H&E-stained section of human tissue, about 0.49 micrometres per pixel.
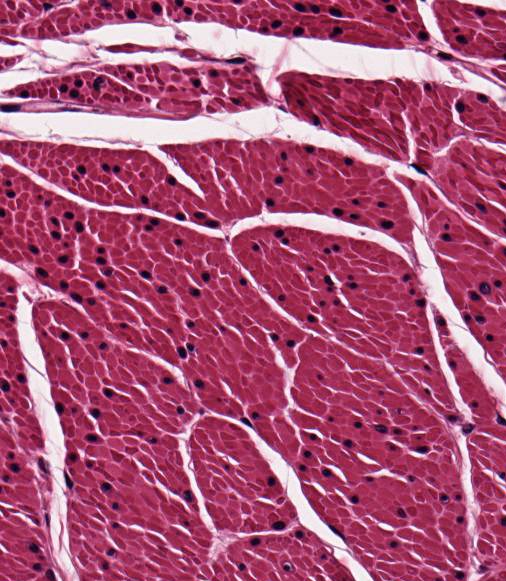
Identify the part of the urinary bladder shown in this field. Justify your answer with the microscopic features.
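Here we have smooth muscle. Notice that every fibre is cut across, gathered into bundles parted by narrow clefts. Their small, polygonal profiles press closely against one another, and the cytoplasm stains deep pink-red throughout. Between the bundles run only thin strands of pale connective tissue.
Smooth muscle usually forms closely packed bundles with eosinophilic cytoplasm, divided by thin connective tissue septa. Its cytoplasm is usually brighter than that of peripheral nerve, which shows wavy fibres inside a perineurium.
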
